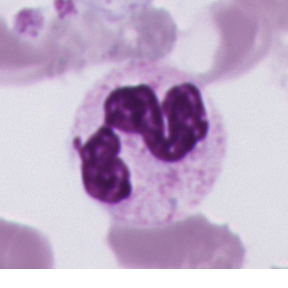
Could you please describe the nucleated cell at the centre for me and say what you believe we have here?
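No nucleoli can be seen in the nucleus. The cytoplasm is plentiful and pale pink, with fine lilac granules scattered evenly through it. It contains no vacuoles. The cell is a segmented neutrophil.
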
